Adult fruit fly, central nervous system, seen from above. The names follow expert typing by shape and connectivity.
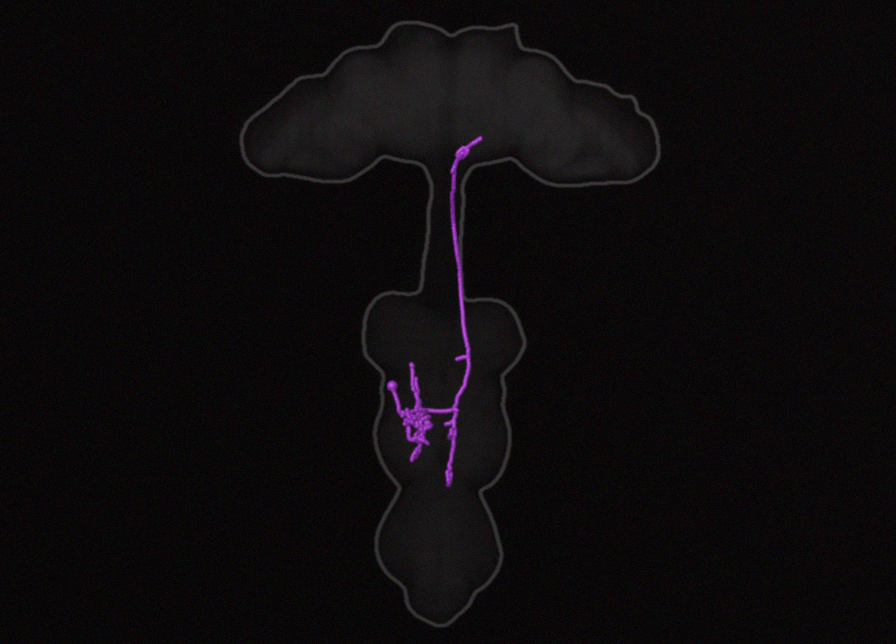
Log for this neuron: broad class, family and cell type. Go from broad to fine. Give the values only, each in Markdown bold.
**ascending neuron**, **hemilineage 07B**, **AN07B060**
